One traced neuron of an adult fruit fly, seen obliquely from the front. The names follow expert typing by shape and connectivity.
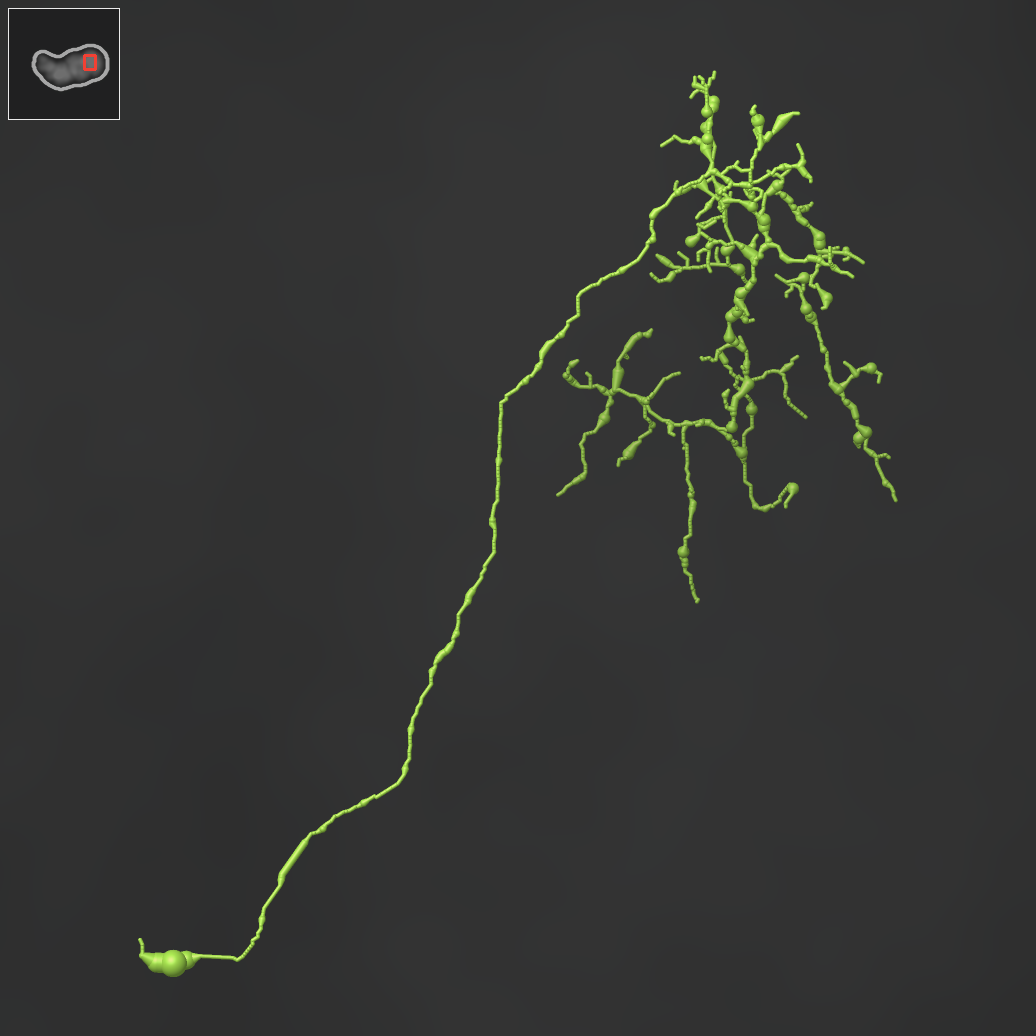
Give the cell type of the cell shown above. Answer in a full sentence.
The cell type is Li34a.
